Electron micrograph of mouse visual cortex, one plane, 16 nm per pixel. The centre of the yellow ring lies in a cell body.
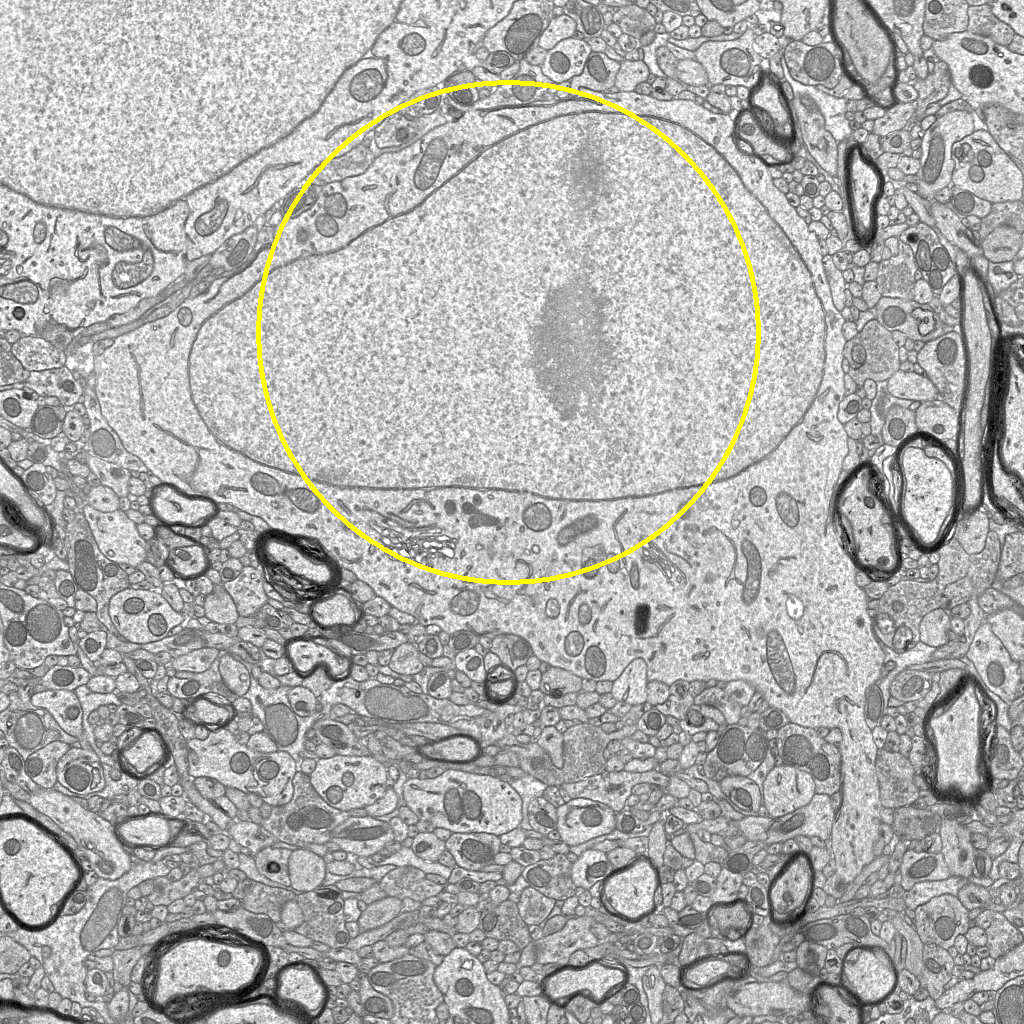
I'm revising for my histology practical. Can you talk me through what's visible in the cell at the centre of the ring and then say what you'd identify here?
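The nucleus, shown whole, is an elongated oval with its long axis running roughly left to right. Its envelope is smooth, with no folds or indentations. Chromatin is pale and evenly fine-grained, and no dark clumps line the envelope. Several mitochondria sit in the cytoplasm just below the nucleus. This cell is an excitatory neuron.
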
